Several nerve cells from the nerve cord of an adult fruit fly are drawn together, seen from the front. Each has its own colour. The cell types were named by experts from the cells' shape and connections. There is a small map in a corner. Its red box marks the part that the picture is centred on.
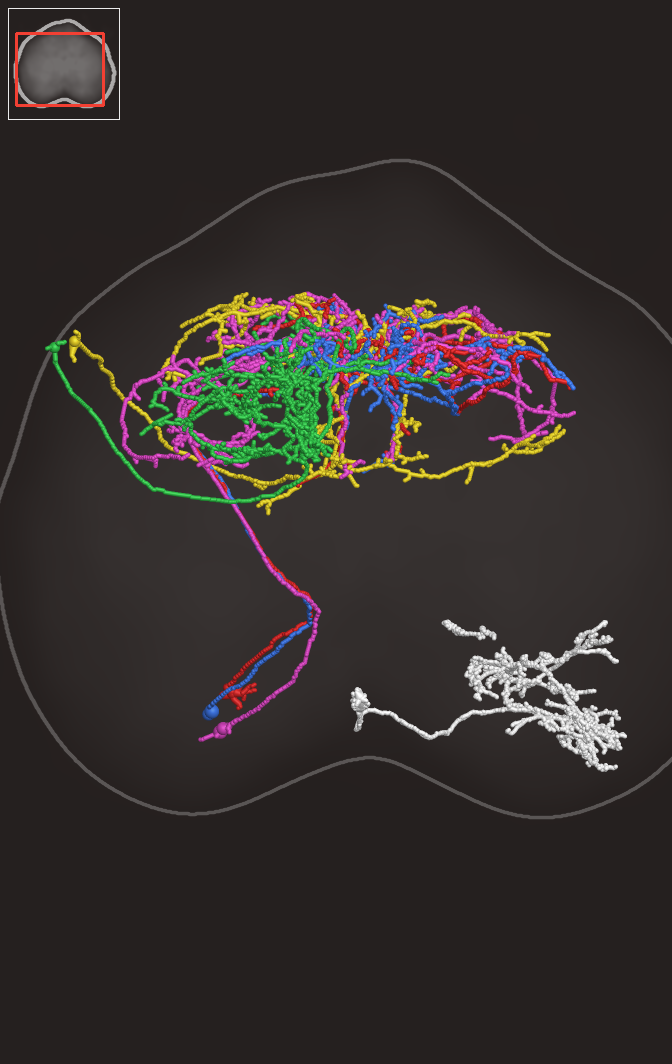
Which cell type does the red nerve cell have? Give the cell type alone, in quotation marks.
"IN06A054"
